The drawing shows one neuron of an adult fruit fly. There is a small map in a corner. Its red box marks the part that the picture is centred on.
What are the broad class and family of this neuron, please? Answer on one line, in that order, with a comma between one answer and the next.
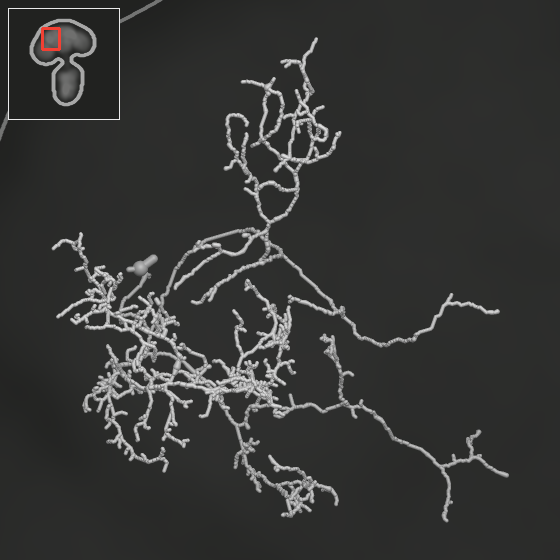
central-brain intrinsic neuron, hemilineage VLPa1_lateral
